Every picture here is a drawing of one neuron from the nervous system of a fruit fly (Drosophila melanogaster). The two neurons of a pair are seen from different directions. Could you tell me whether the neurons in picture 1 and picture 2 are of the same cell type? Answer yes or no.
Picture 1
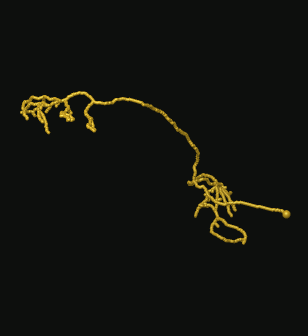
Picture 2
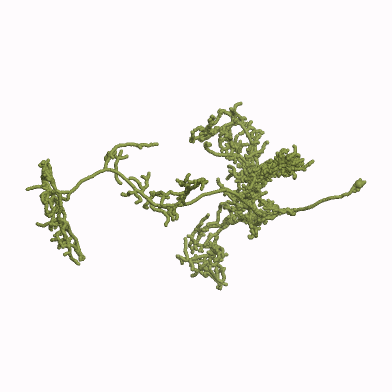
no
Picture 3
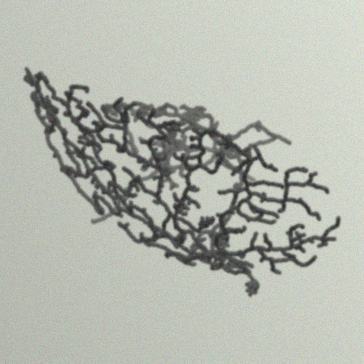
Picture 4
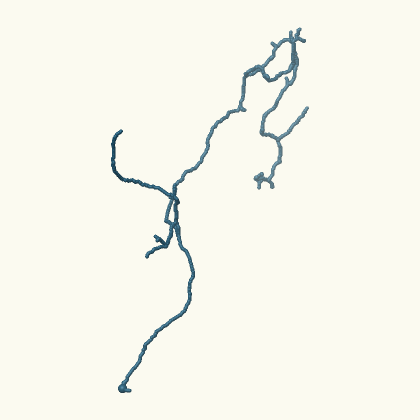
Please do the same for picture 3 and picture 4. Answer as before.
no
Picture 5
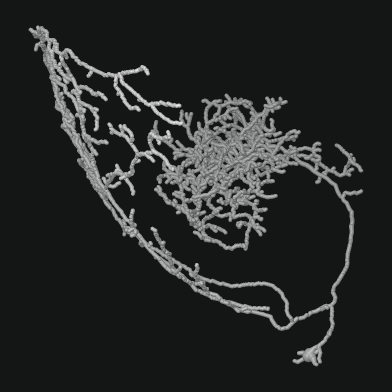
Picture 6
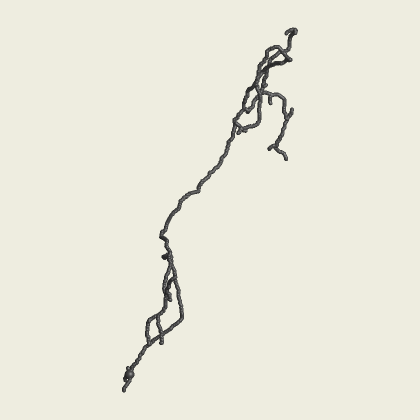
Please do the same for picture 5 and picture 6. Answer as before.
no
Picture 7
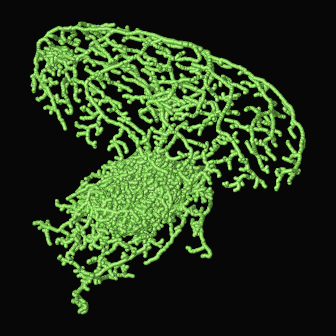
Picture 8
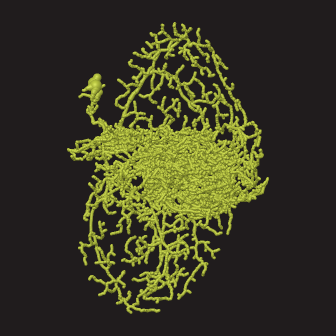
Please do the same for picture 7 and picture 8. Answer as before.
yes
